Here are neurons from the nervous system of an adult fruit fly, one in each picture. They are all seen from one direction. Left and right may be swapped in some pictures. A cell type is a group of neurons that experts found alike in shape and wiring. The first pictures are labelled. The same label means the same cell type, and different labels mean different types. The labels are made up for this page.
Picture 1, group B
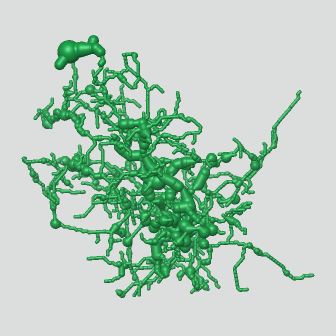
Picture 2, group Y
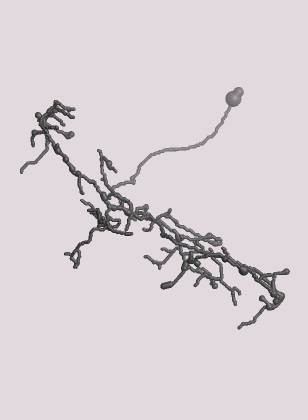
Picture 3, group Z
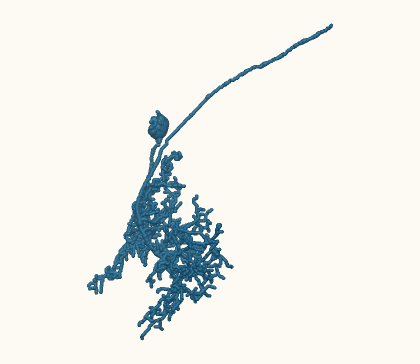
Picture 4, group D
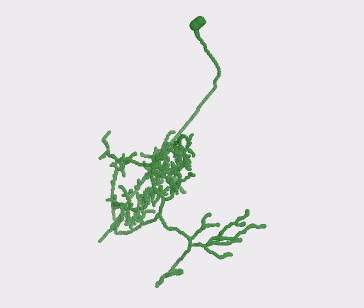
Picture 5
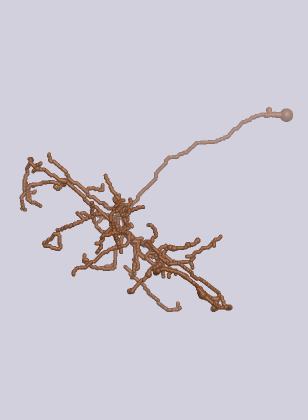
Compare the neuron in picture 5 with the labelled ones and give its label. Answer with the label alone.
group Y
